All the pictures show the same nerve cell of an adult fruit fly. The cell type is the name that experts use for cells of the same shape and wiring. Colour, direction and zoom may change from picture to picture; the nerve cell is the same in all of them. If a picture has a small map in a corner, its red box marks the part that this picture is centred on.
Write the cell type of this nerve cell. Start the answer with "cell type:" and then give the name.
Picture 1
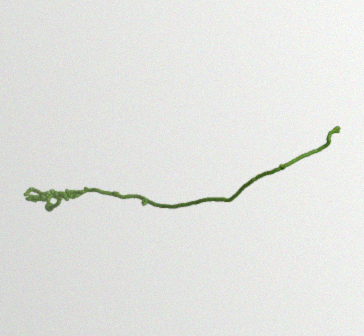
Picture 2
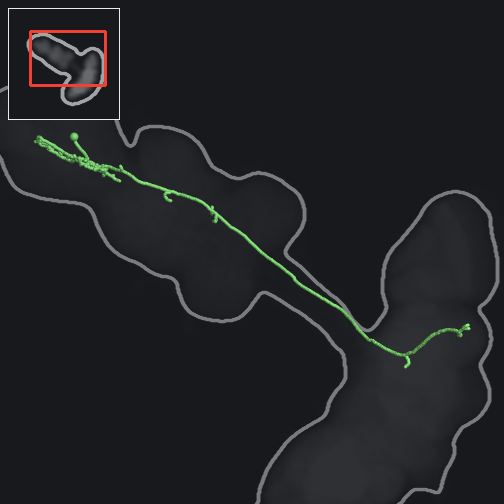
cell type: AN10B047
